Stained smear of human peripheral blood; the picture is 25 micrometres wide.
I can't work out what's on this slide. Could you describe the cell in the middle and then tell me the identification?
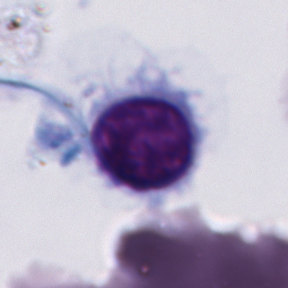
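Look first at the nucleus: it is round in outline and about 9 micrometres across, with dark purple, coarsely clumped chromatin. Around it the cytoplasm makes only a narrow rim, and that rim is pale blue. Now follow the edge of the cell, and you will see many fine, hair-like projections along the outline. This is a hairy cell.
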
